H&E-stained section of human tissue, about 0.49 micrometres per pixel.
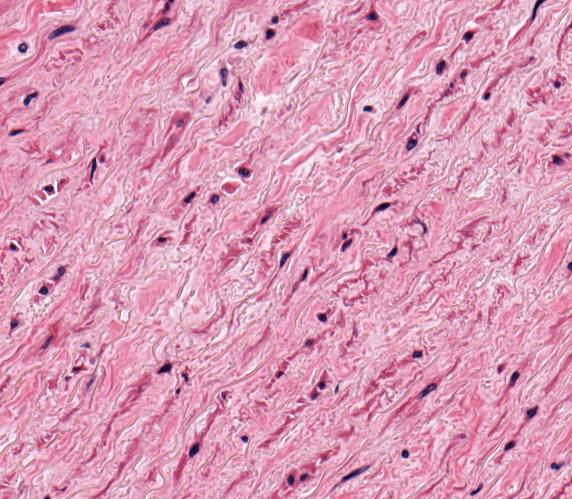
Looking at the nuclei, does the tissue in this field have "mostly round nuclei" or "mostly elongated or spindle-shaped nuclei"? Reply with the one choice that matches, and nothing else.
Mostly elongated or spindle-shaped nuclei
